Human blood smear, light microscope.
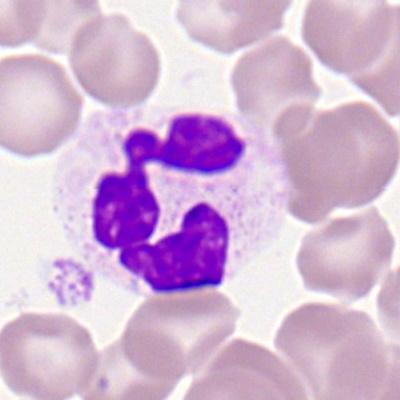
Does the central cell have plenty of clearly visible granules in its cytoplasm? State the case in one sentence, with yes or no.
Yes, visible granules are present in great number in its cytoplasm.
